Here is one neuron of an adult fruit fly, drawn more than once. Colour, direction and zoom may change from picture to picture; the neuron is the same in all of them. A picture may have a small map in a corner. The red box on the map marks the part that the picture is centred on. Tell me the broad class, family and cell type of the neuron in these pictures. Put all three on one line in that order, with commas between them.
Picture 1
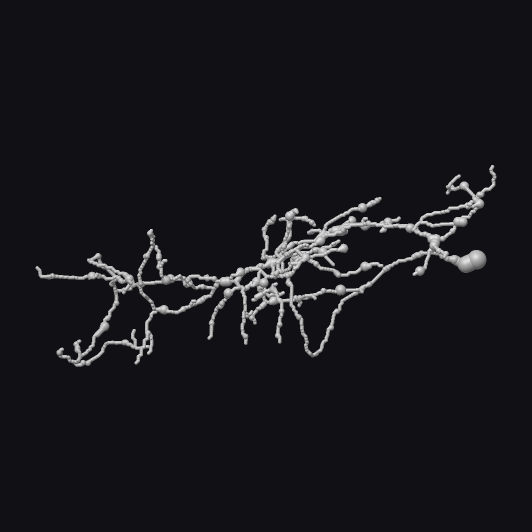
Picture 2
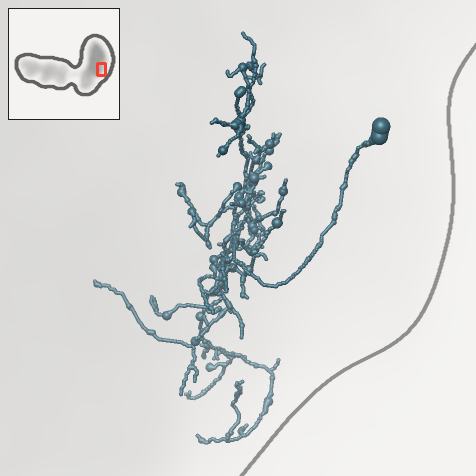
central-brain intrinsic neuron, hemilineage TRdm, GNG372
